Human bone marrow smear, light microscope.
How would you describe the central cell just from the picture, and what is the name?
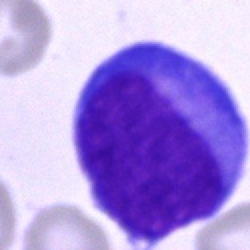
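First, the chromatin: deep purple, with a mottled, speckled texture. Second, the cytoplasm: a deep blue rim, widest at the upper right, where a paler zone lies against the nucleus. Third, the edge: a small bulge projects from the bottom of the cell. This is a blast.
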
